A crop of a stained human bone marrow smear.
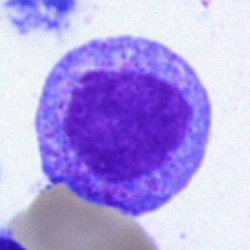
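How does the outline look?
Round and smooth.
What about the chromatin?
Dark purple and finely textured, with no coarse clumps.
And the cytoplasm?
A moderately wide blue rim surrounds the nucleus on all sides, with fine reddish-purple granules scattered through it.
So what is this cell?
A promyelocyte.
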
